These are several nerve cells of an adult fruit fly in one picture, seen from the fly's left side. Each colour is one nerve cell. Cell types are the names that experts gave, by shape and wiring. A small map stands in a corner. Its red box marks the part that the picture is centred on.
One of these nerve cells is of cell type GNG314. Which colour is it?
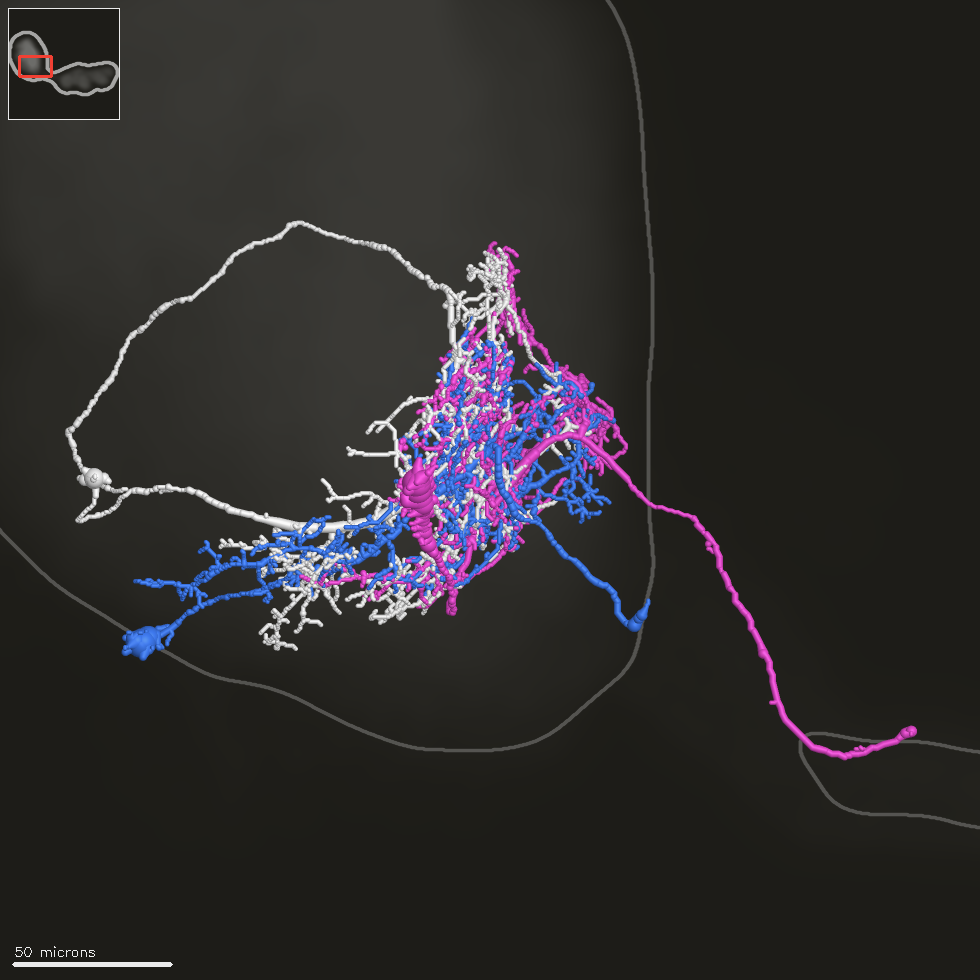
blue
